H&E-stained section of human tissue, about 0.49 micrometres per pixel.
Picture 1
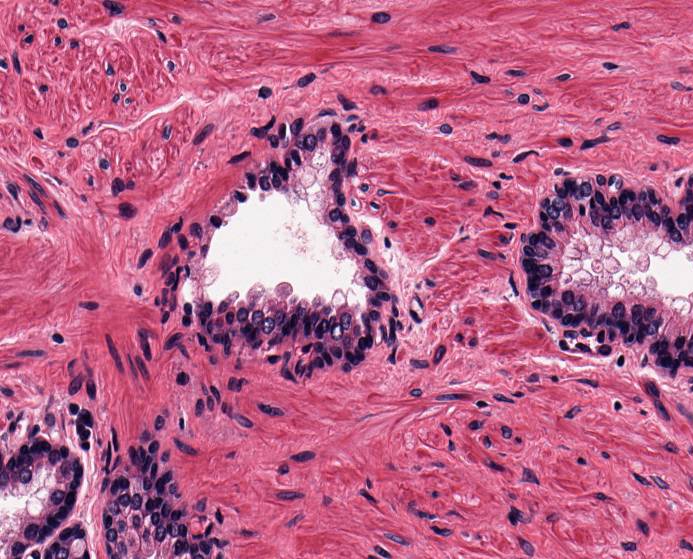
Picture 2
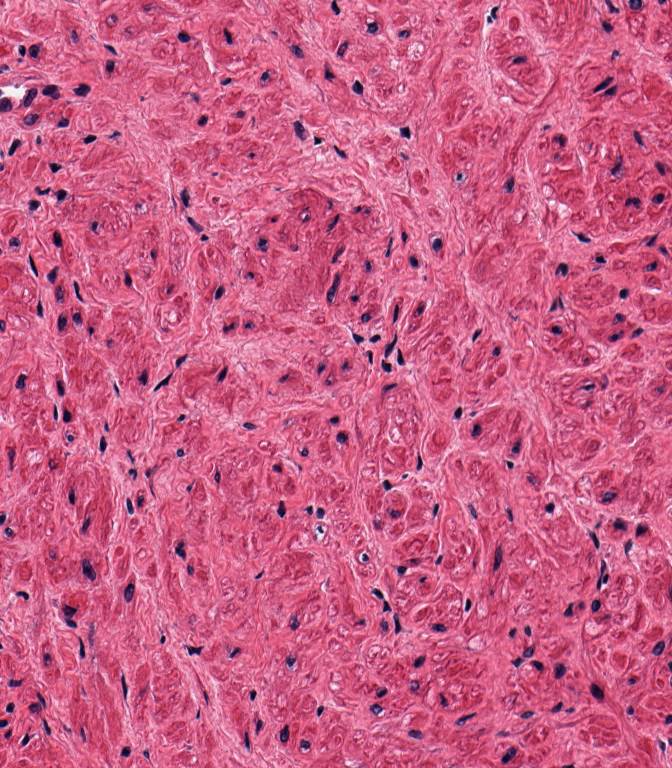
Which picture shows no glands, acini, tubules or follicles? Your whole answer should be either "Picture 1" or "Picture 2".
Picture 2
